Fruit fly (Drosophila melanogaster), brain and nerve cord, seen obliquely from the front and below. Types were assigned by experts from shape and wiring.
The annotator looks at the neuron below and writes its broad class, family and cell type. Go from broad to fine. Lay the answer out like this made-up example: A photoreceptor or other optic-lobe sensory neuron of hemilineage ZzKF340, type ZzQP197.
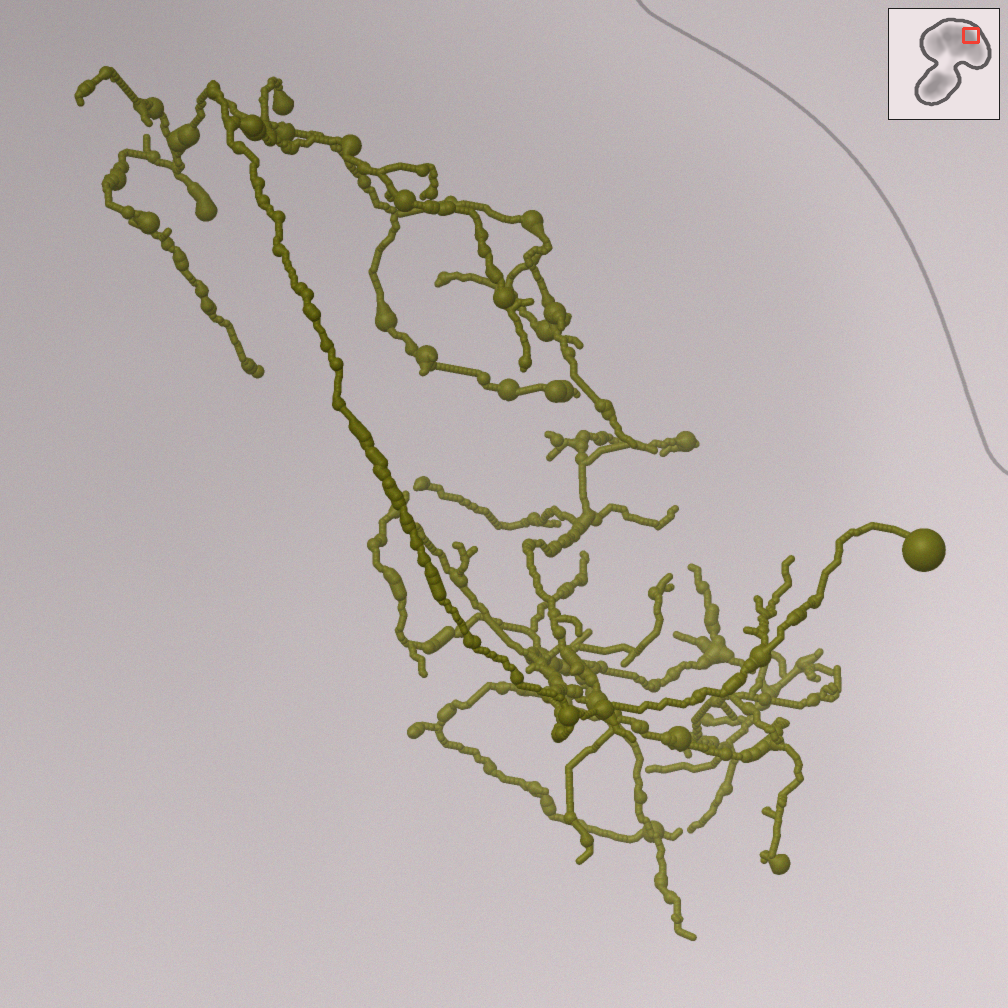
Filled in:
A central-brain intrinsic neuron of hemilineage SLPal2, type LHAD1a4_a.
